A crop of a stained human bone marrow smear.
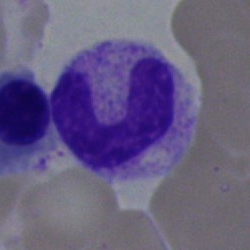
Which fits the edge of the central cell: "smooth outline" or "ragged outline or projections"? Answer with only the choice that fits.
Smooth outline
